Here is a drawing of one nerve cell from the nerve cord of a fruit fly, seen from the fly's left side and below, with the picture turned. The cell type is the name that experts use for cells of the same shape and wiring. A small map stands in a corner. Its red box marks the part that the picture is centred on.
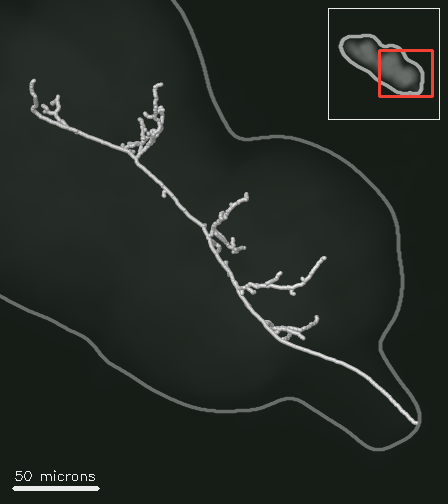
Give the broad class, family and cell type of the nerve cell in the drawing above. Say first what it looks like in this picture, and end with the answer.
The drawing shows no cell body. From left to right in the picture it spans about 250 microns. This is a descending neuron. The family is hemilineage MX3. It is of cell type DNg90.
